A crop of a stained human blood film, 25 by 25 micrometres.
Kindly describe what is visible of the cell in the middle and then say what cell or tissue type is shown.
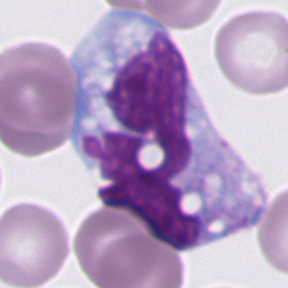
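In the middle cell, the nucleus is irregular and folded, with several notches along its edge, and its chromatin stains dark purple. Fine, faint purplish granules lie in the cytoplasm, along with a few small round clear vacuoles. This cell is a monocyte.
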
